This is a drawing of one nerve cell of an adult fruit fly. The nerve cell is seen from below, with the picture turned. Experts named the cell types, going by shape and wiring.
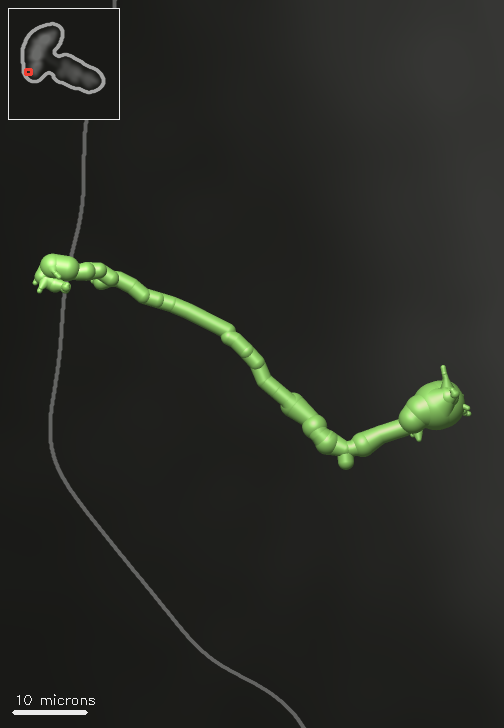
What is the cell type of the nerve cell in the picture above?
L2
